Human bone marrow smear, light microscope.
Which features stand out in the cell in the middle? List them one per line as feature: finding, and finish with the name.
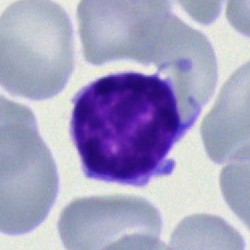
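Outline: roughly round, slightly irregular edges
Nucleus: fills almost the whole cell
Granules: none seen in cytoplasm
Surface: small purple blebs projecting on right side
Name: lymphocyte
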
